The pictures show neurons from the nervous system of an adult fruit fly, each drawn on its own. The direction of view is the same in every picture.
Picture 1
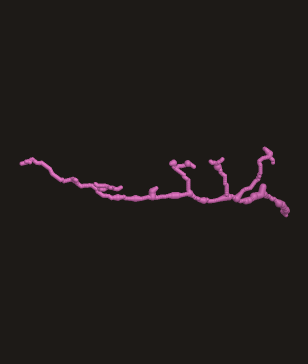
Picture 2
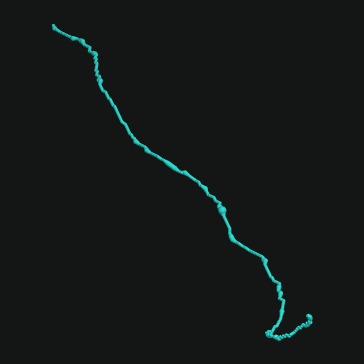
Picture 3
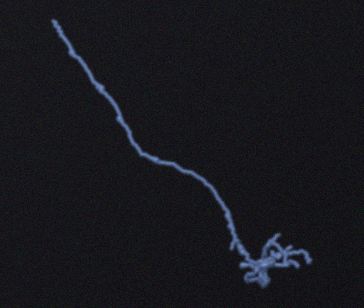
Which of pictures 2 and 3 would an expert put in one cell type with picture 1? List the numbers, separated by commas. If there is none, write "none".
2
